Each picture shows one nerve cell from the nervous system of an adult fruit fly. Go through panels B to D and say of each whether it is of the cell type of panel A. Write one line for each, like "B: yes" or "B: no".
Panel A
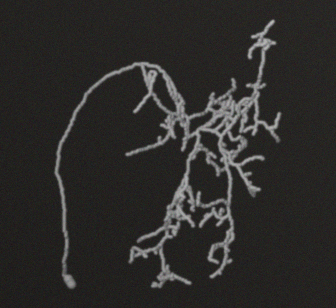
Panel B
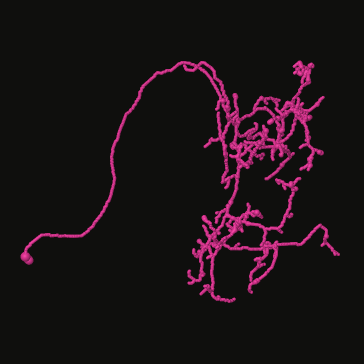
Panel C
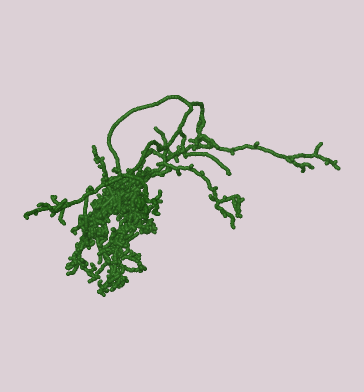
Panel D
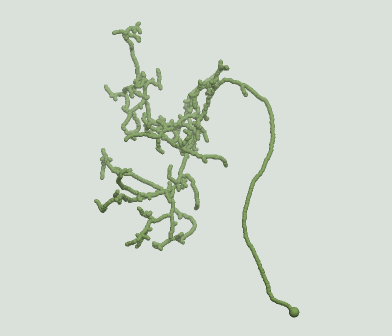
B: yes
C: no
D: yes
